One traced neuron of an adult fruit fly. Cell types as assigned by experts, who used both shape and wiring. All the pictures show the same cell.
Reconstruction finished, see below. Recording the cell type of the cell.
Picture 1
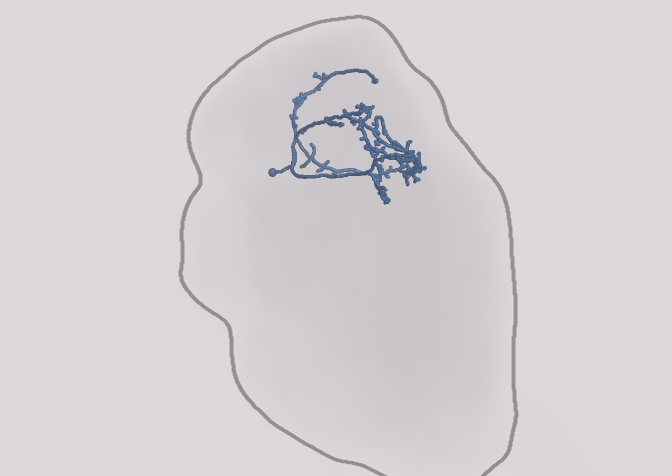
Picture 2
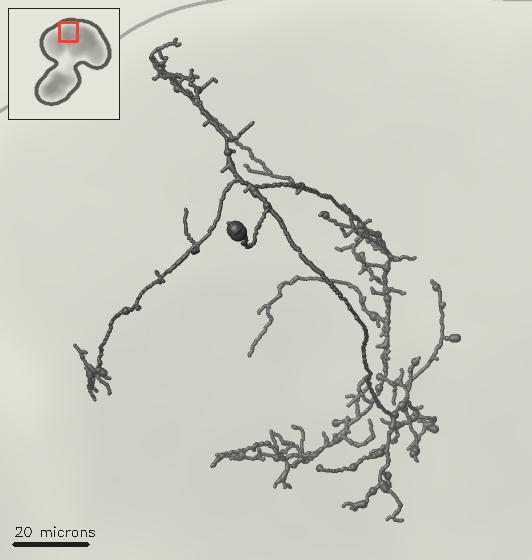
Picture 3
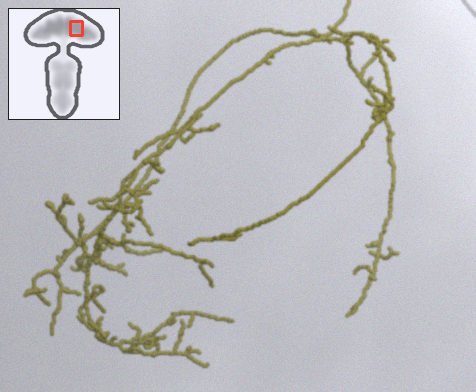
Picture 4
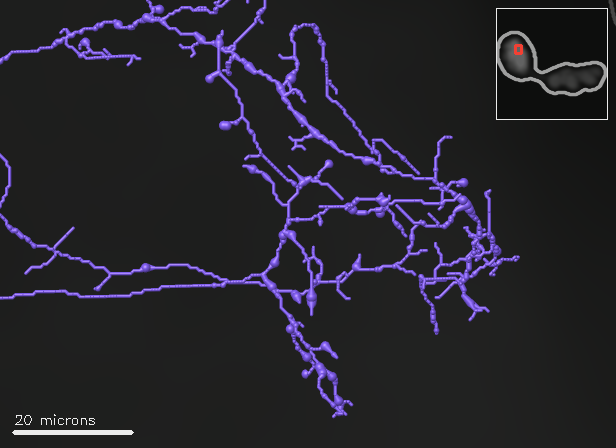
CL091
